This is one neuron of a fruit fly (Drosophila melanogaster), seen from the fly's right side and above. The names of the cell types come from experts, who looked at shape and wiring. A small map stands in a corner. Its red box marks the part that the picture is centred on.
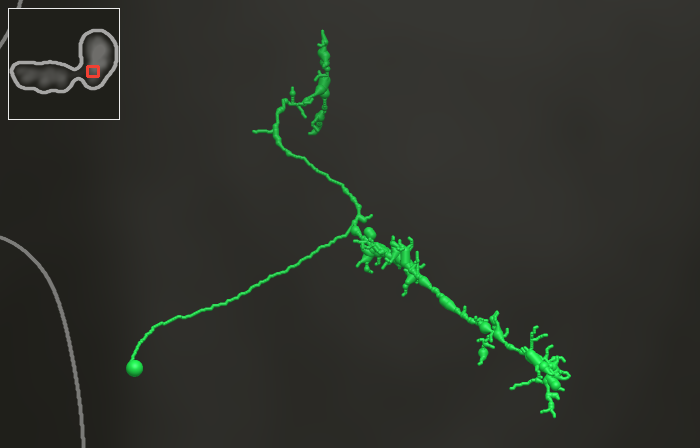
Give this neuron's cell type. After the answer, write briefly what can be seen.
It is of cell type T2. Its broad class is optic-lobe intrinsic neuron. The cell body is at the lower left of the picture. The picture shows dozens of branch ends.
